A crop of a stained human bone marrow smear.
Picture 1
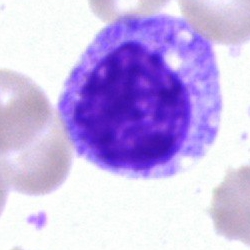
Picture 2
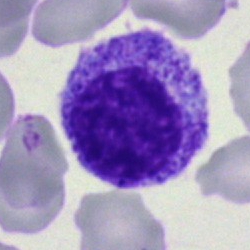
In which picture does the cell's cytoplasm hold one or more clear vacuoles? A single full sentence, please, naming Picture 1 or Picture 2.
One or more clear vacuoles can be seen in the cytoplasm of the cell in picture 1.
